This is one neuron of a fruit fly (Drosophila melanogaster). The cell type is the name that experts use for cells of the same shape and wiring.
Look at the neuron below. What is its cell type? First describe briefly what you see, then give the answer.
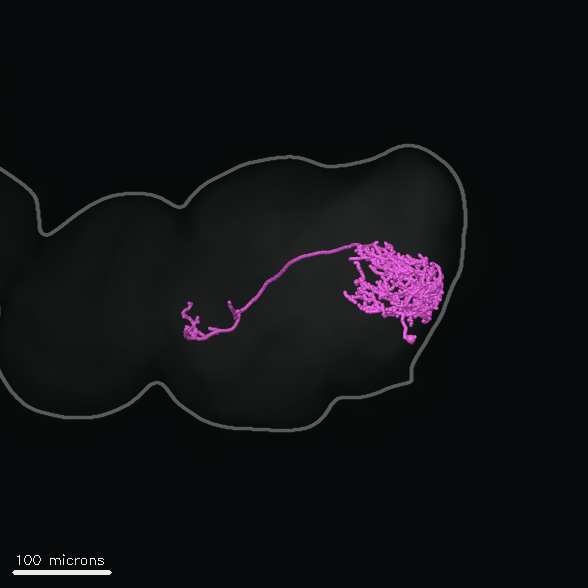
From left to right in the picture it spans about 250 microns. In this view it is more than twice as wide as it is tall. Its broad class is central-brain intrinsic neuron. Its cell type is CB3667.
